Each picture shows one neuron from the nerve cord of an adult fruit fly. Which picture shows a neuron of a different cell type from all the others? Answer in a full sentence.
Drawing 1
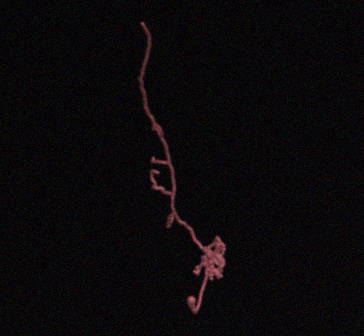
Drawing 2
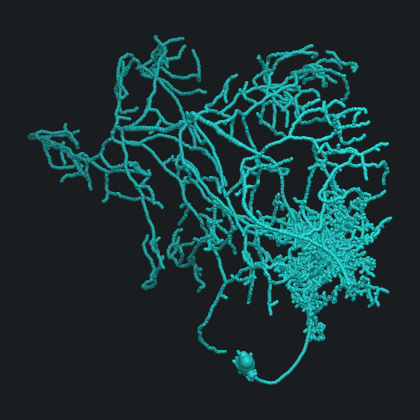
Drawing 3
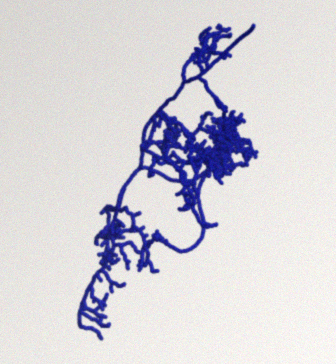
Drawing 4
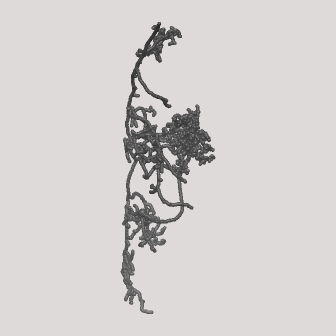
The neuron in drawing 1 is of another cell type than the rest.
